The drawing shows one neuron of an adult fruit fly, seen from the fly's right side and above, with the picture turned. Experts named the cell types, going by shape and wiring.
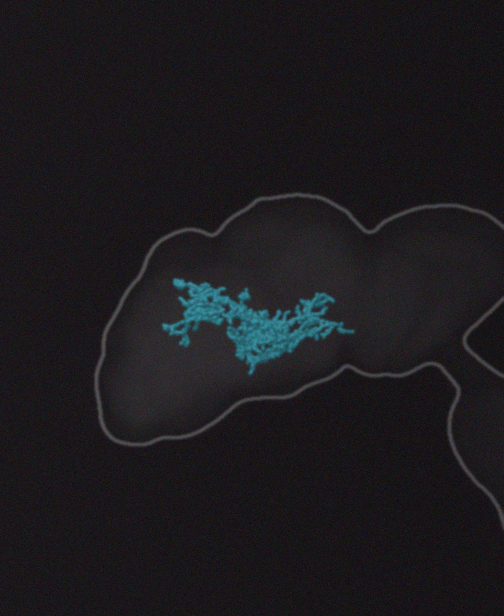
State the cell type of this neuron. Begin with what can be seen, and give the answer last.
As drawn here it is wider than it is tall. Its broad class is central-brain intrinsic neuron. It is of cell type PS059.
